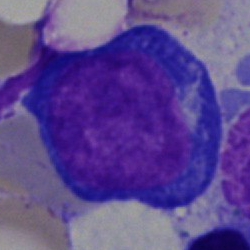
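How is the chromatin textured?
Finely, without dense dark clumps.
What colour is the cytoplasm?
Deep blue, forming a rim all around the nucleus that is widest on the right.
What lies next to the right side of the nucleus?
A paler zone within the cytoplasm.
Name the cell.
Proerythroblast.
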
